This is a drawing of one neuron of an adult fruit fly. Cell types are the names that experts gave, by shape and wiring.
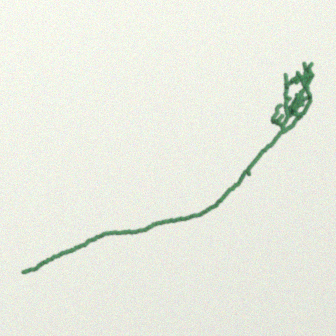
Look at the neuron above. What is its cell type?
LgLG1b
